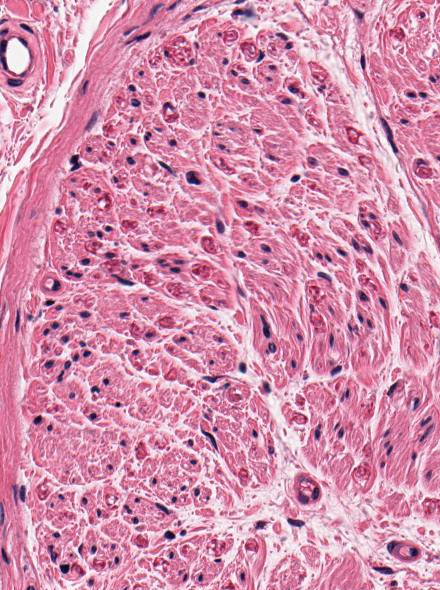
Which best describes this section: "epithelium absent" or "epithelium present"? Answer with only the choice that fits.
Epithelium absent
